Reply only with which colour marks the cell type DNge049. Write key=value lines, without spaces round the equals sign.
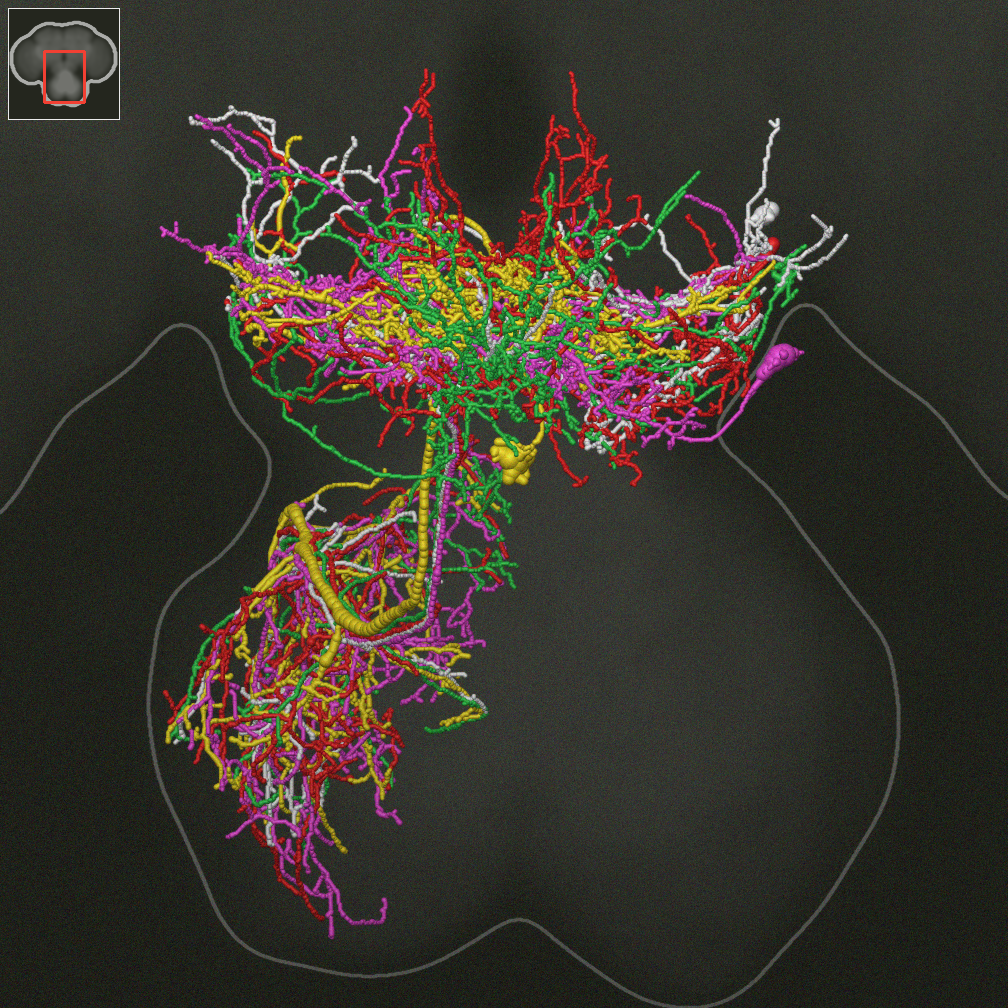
colour=magenta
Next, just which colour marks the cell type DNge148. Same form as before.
colour=white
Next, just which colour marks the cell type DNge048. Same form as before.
colour=red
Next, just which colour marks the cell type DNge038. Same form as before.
colour=green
